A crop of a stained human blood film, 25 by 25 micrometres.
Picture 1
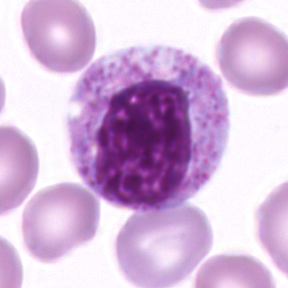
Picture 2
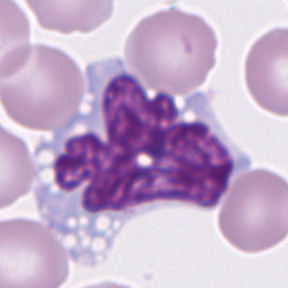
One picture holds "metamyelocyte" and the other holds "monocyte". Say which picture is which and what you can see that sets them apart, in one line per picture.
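Picture 1 is a metamyelocyte. The cytoplasm holds many fine reddish-violet granules.
Picture 2 is a monocyte. The cytoplasm shows no distinct granules.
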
